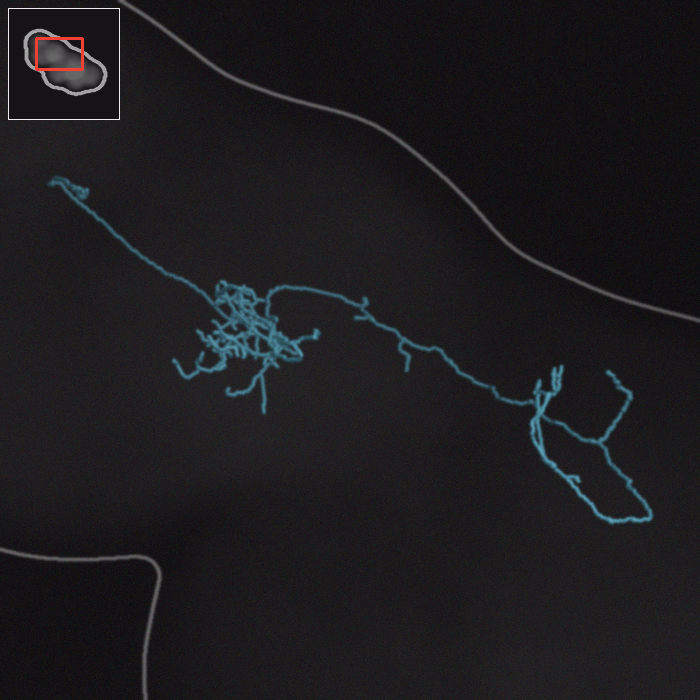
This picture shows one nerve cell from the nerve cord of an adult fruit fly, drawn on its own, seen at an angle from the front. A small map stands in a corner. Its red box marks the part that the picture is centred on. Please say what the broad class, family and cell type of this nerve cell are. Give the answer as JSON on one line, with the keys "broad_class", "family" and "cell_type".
{"broad_class": "nerve-cord intrinsic neuron", "family": "hemilineage 07B", "cell_type": "IN07B100"}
